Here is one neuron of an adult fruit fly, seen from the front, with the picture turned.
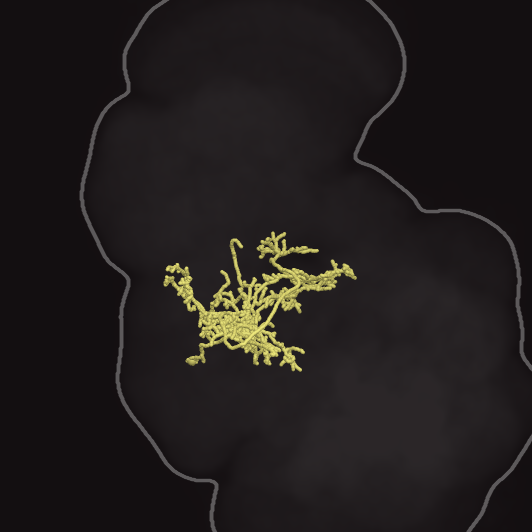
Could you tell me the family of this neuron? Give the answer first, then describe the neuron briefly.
Its family is hemilineage DM6_central2. This is a central-brain intrinsic neuron. In this view it is wider than it is tall.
